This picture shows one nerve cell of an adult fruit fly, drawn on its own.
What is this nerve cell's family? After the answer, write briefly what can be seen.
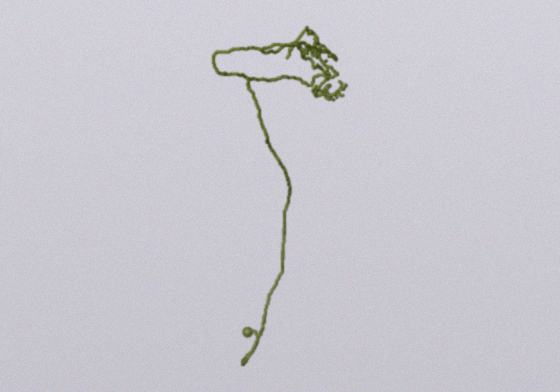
The family is hemilineage SIPa1_ventral. This is a central-brain intrinsic neuron. Its cell body lies at the bottom of the picture. As drawn here it is more than twice as tall as it is wide.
